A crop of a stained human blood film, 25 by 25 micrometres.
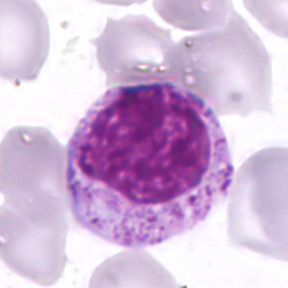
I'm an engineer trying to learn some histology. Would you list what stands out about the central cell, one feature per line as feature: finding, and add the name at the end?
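Position: round nucleus sitting toward the top
Cytoplasm: widest below the nucleus, a crescent there
Granules: plenty of dark purple ones scattered through
Pale zone: just under the nucleus, fewer granules
Cell: myelocyte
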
